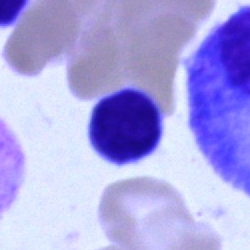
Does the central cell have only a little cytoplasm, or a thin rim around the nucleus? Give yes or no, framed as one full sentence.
Yes, the cell has scant cytoplasm, no more than a thin rim.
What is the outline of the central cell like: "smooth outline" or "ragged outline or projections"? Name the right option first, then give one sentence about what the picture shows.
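Smooth outline. The cell has a round, smooth outline.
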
